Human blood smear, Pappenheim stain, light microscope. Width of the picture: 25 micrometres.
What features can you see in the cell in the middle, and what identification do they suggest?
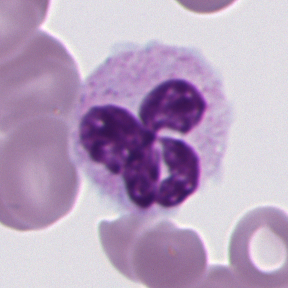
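Start with the outline: roughly round, with a slightly uneven edge, and about 14 micrometres across. Inside, the chromatin is dark purple and coarsely clumped, and the nucleus fills about 50% of the cell's area. Notice that the cytoplasm is pale pinkish-lilac rather than blue, with fine, small violet-pink granules scattered through it. The cell is a segmented neutrophil.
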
